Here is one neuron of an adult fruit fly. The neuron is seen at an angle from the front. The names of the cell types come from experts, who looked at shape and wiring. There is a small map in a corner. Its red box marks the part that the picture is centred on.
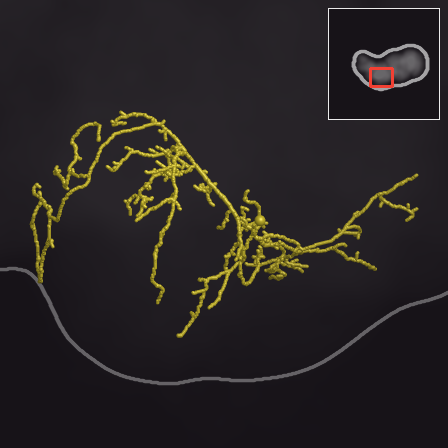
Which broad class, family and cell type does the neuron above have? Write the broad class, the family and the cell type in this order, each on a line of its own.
nerve-cord intrinsic neuron
hemilineage 16B
IN16B055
